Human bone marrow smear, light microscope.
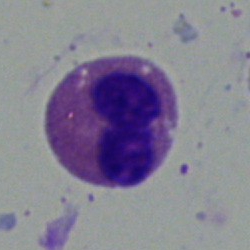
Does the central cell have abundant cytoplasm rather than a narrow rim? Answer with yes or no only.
Yes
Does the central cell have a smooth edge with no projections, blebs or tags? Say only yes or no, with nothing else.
Yes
